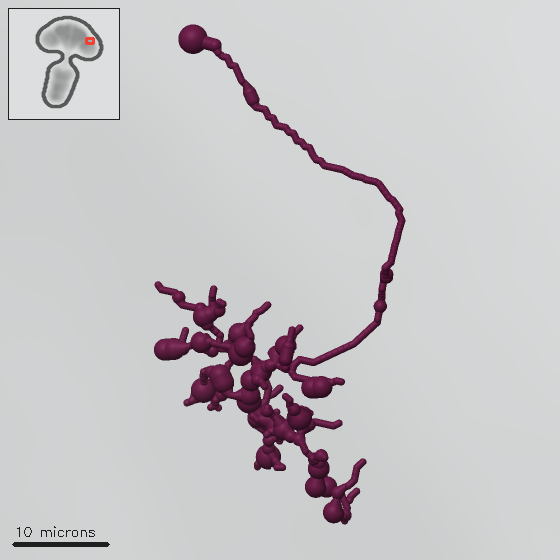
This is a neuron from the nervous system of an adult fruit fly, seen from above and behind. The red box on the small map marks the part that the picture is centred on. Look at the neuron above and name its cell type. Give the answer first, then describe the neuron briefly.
The cell type is Dm15. This is an optic-lobe intrinsic neuron. It is in the brain and does not reach the nerve cord. By the scale bar it is about 50 microns tall in this view.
